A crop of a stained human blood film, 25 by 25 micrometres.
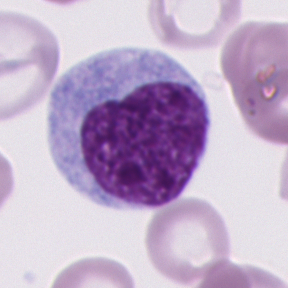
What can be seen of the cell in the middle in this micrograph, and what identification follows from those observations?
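The nucleus bears a shallow notch in its upper edge. Its chromatin is coarse, gathered into darker clumps separated by paler gaps. The cytoplasm contains no coarse granules and no vacuoles. The cell is a monocyte.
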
